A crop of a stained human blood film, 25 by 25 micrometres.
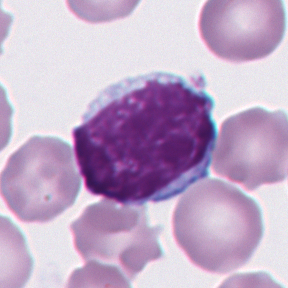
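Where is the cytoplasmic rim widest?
Along the upper edge of the cell, which is frayed, with a small projection at the upper right.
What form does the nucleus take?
A single rounded oval mass without lobes.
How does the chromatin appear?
Dense and dark purple, with coarse clumps.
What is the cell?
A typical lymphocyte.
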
